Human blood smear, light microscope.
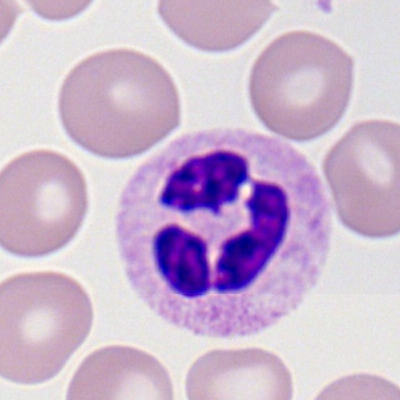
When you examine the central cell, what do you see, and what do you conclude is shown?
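Looking first at the nucleus, I can see it is divided into several separate lobes. Its chromatin looks dark purple and coarsely clumped. Around it the cytoplasm is plentiful and pale pinkish-lilac, with fine, faint pinkish-violet granules scattered evenly through it. So I would call this a segmented neutrophil.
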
